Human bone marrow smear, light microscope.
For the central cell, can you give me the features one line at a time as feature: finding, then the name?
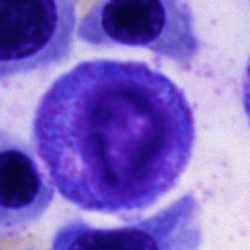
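Outline: round
Nucleus: sitting toward the right side
Cytoplasm: bluish-purple
Granules: fine, reddish-purple, scattered through the cytoplasm
Name: promyelocyte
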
